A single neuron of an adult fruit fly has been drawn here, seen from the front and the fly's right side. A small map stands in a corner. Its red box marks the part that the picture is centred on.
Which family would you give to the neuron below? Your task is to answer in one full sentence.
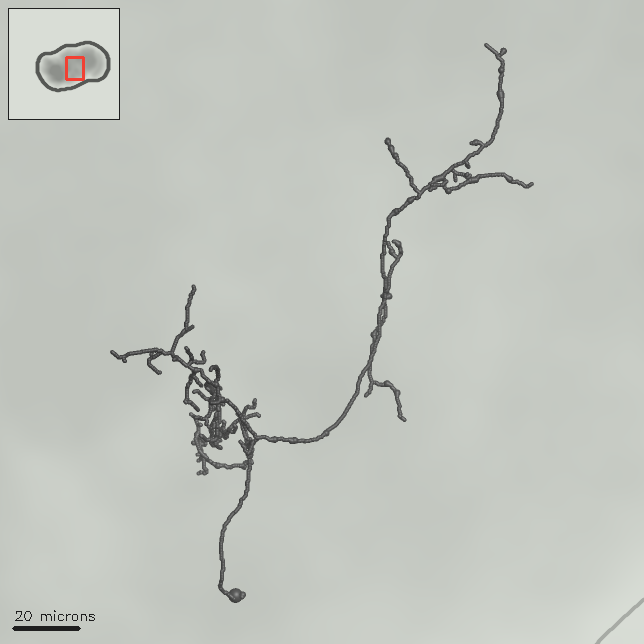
The neuron sits within family hemilineage LB3.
